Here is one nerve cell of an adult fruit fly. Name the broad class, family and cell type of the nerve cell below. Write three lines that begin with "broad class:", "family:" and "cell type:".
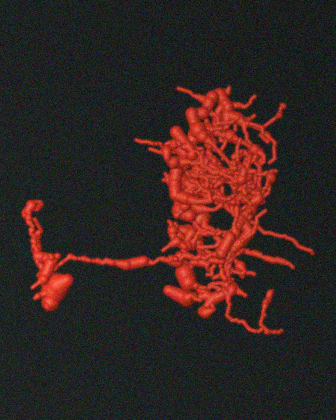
broad class: optic-lobe intrinsic neuron
family: Dm
cell type: Dm4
